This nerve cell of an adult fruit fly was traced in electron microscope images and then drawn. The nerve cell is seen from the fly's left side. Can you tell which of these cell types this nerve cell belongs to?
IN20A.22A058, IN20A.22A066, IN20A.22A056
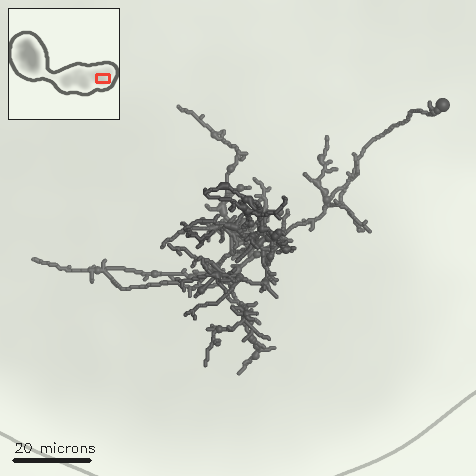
IN20A.22A066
